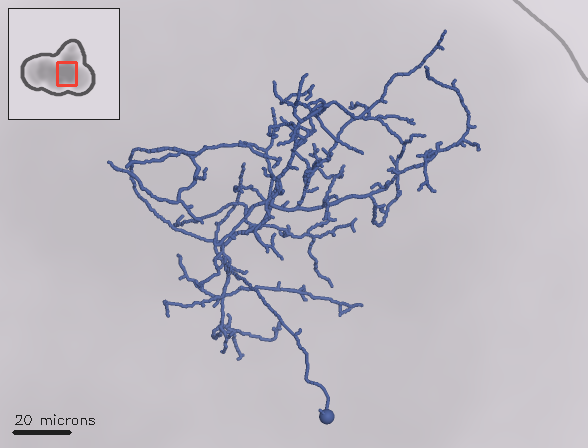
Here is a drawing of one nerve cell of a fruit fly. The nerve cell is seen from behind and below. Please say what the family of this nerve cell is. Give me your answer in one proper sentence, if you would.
This nerve cell has been assigned the family hemilineage 06B.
